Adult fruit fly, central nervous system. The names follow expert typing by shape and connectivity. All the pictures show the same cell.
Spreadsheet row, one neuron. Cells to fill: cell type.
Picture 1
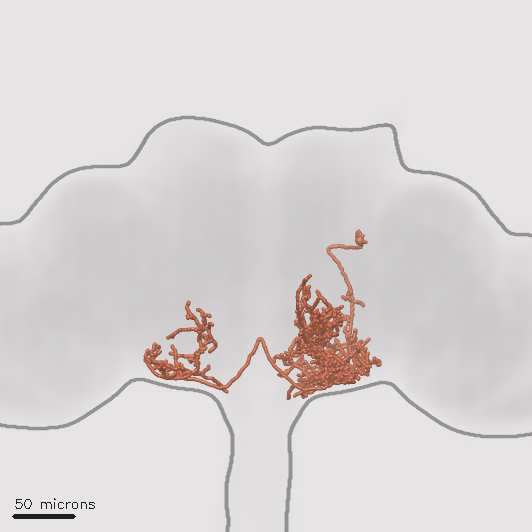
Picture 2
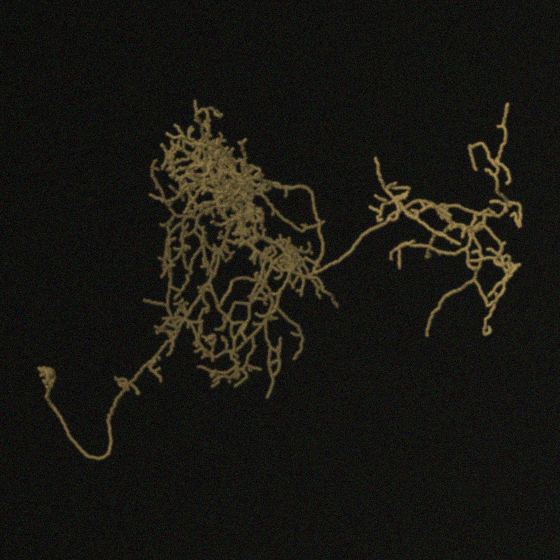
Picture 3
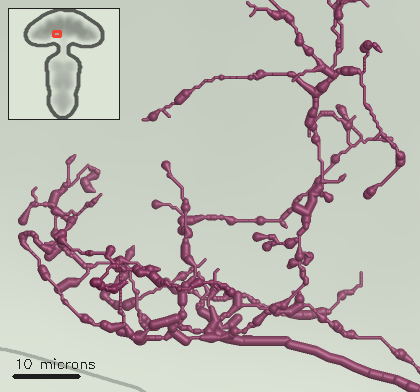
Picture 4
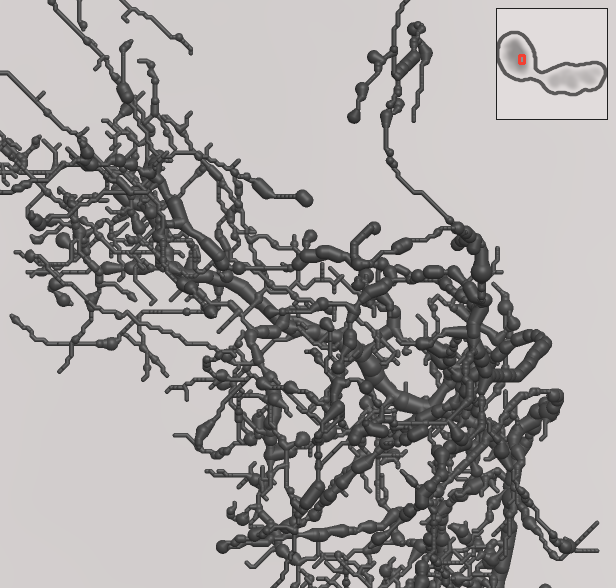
GNG556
